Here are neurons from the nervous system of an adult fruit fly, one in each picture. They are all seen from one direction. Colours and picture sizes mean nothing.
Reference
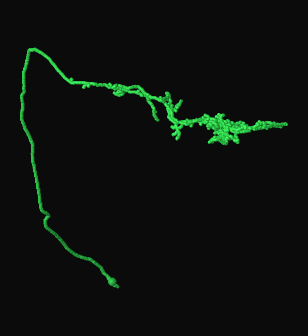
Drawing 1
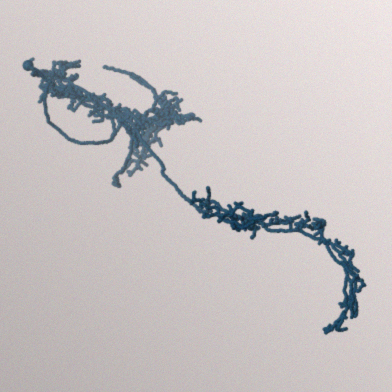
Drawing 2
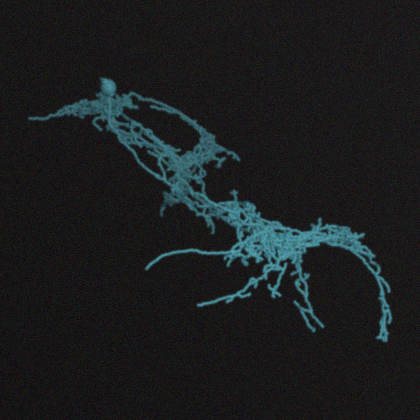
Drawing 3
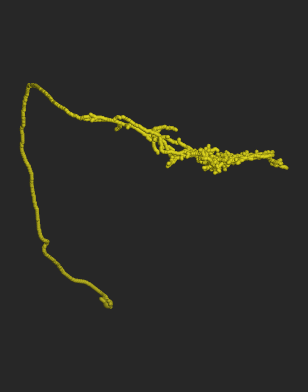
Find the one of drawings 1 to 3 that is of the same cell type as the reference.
Drawing 3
